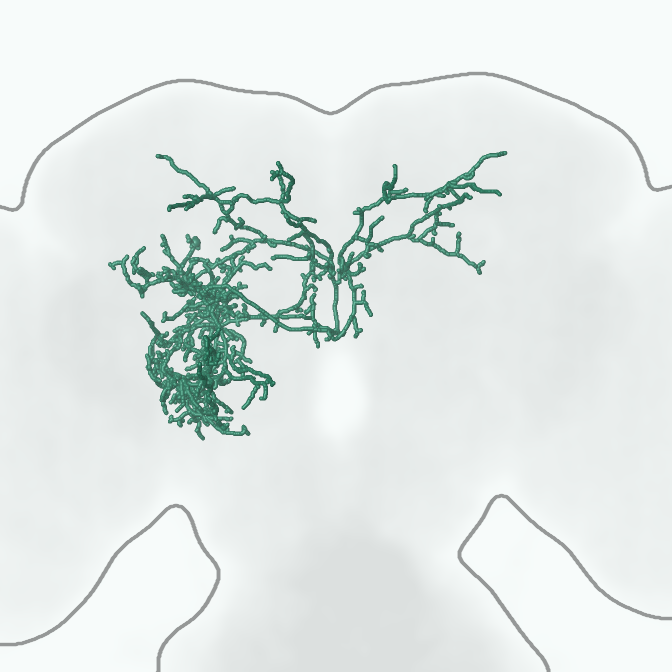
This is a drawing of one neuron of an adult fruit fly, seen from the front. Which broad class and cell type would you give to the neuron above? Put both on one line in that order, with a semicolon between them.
central-brain intrinsic neuron; PLP216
